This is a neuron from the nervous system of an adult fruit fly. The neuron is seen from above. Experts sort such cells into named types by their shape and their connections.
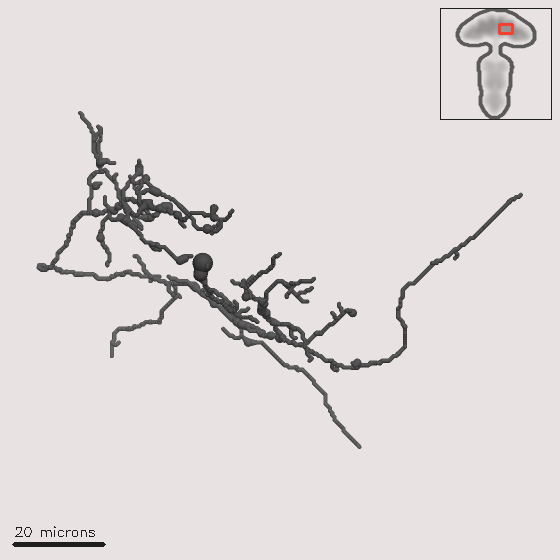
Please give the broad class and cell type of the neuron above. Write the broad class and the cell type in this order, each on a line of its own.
central-brain intrinsic neuron
CB3541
